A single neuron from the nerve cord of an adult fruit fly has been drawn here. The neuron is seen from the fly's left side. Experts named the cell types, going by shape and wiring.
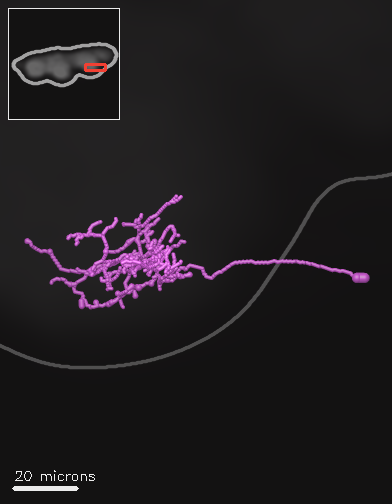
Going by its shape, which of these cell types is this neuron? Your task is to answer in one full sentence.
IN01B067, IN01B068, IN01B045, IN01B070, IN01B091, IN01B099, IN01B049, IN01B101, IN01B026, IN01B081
This neuron is assigned to the cell type IN01B081.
